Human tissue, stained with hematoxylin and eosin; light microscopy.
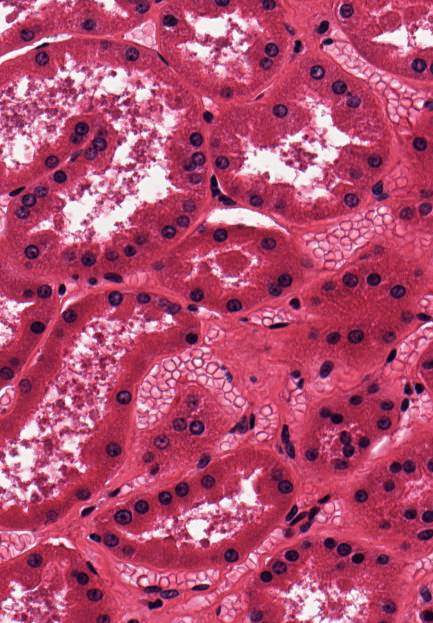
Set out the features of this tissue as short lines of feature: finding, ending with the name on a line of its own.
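Tubules everywhere: closely packed, round and oblong profiles, very little tissue between them
Lining: one layer of cuboidal to low columnar cells
Cytoplasm: plenty of it, deeply eosinophilic, finely granular
Nuclei: round and dark, one per cell, sitting toward the base
Tissue: renal cortex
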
